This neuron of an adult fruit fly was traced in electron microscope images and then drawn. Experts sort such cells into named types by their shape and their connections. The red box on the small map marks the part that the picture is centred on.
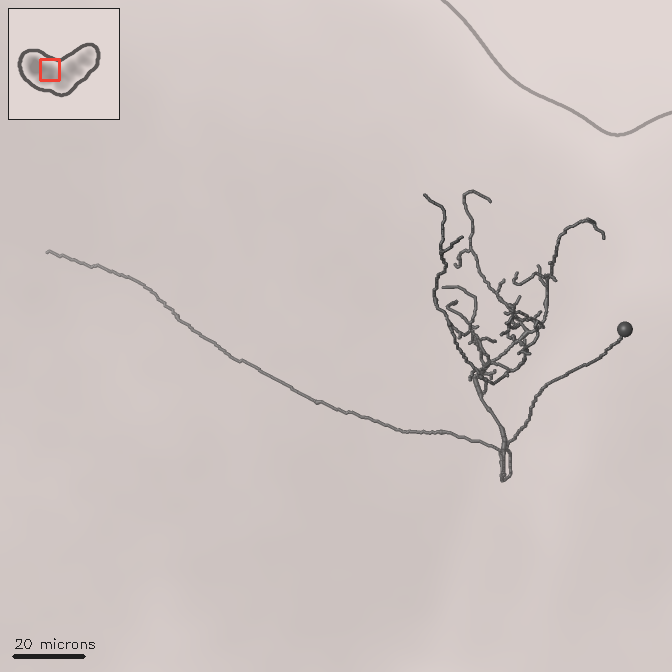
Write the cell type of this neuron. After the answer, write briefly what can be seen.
The cell type is LHPV3a2. It is a central-brain intrinsic neuron. The cell body is on the right of the picture. By the scale bar it is about 170 microns wide in this view.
